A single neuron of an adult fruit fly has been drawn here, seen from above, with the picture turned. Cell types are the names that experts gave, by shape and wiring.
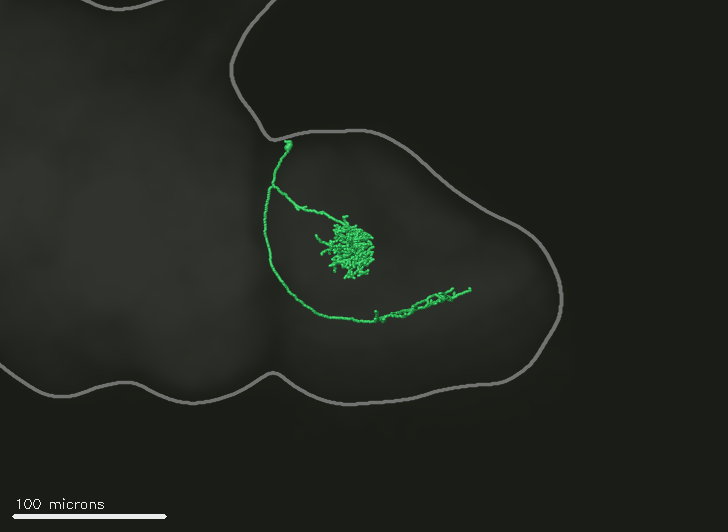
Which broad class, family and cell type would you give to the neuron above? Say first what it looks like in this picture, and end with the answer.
It is in the brain and does not reach the nerve cord. The cell body is at the top of the picture. From left to right in the picture it spans about 140 microns. This is an optic-lobe intrinsic neuron. Its family is MeLo. It is of cell type MeLo12.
